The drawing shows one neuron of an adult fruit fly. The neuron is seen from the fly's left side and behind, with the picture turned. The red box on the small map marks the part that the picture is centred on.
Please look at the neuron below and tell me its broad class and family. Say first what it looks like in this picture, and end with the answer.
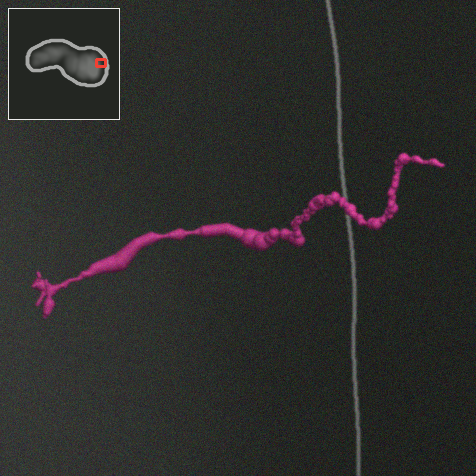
It has a dozen or fewer branch ends. In this view it is more than twice as wide as it is tall. Its broad class is photoreceptor or other optic-lobe sensory neuron. Its family is called class visual.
